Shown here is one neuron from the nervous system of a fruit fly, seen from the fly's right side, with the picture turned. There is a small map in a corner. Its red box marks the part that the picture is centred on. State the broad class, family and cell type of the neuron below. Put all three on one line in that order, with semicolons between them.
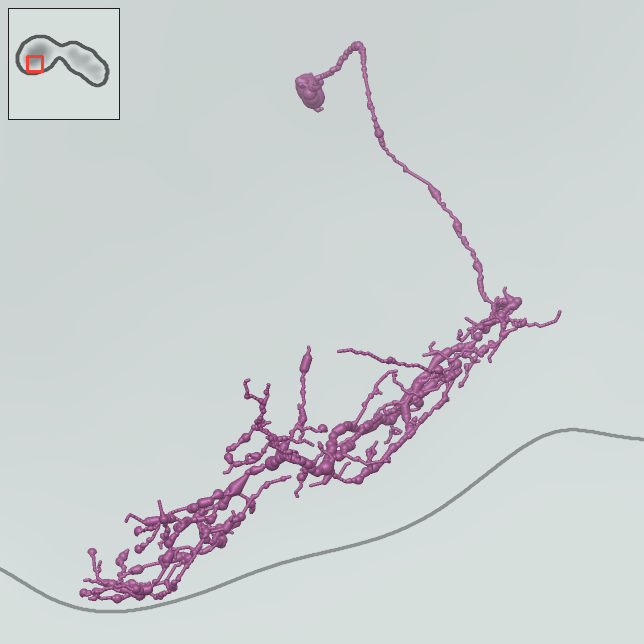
central-brain intrinsic neuron; hemilineage LHl3; SLP210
